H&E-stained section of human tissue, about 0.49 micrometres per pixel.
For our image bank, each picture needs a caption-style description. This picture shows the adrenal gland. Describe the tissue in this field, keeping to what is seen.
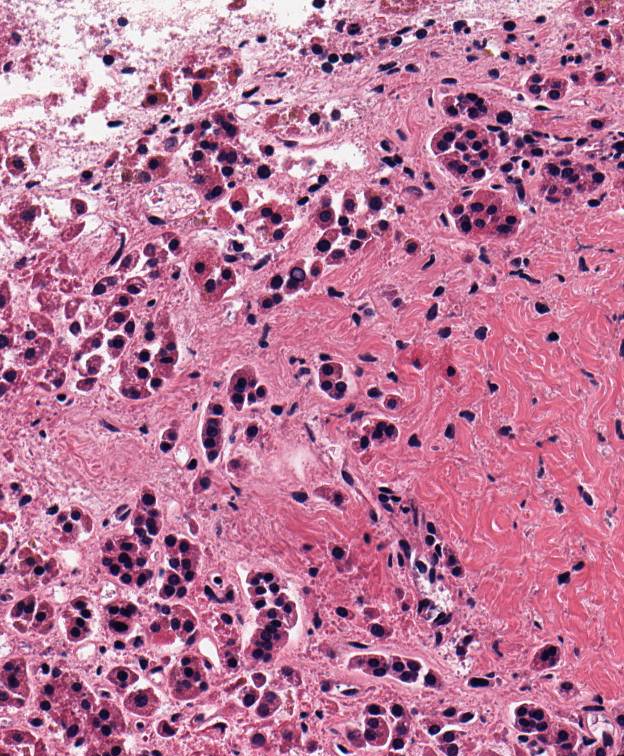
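Small cell nests, most of a few to about a dozen cells. Nuclei round, dark-staining, fairly uniform in size. Cytoplasm granular, pink to reddish-brown. Nests solid; no gland lumens.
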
